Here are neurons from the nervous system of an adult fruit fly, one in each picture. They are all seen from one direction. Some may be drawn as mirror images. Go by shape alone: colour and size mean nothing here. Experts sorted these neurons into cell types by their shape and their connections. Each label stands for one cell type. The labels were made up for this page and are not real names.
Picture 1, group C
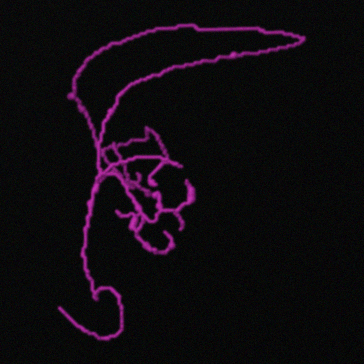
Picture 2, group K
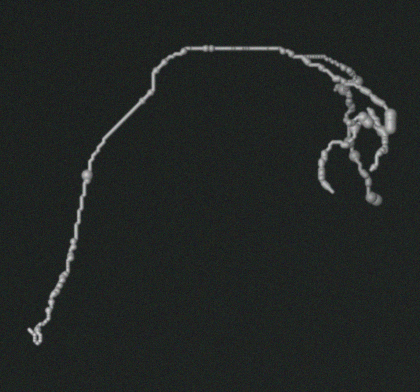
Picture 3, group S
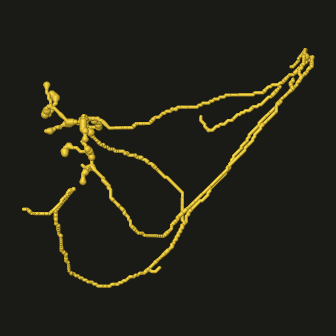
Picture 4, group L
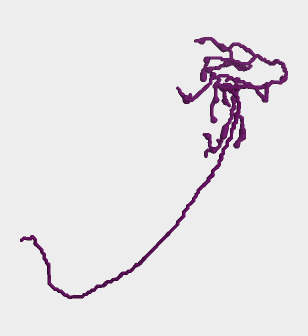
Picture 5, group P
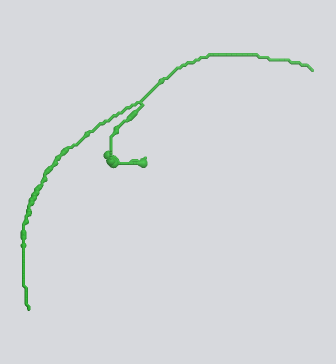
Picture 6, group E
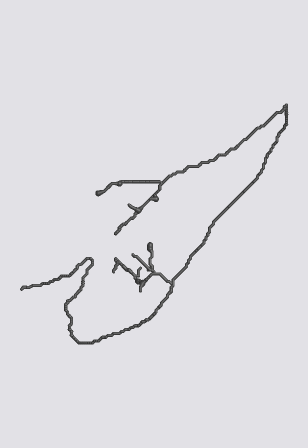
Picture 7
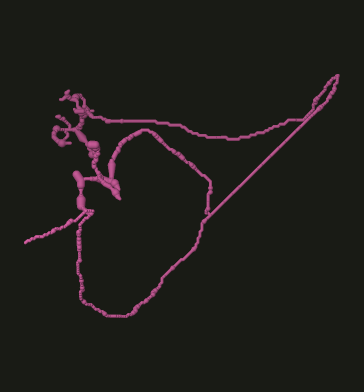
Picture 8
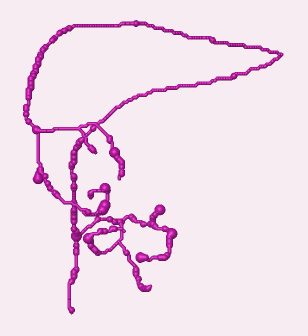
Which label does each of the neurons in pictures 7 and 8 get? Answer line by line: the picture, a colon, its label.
7: group S
8: group C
